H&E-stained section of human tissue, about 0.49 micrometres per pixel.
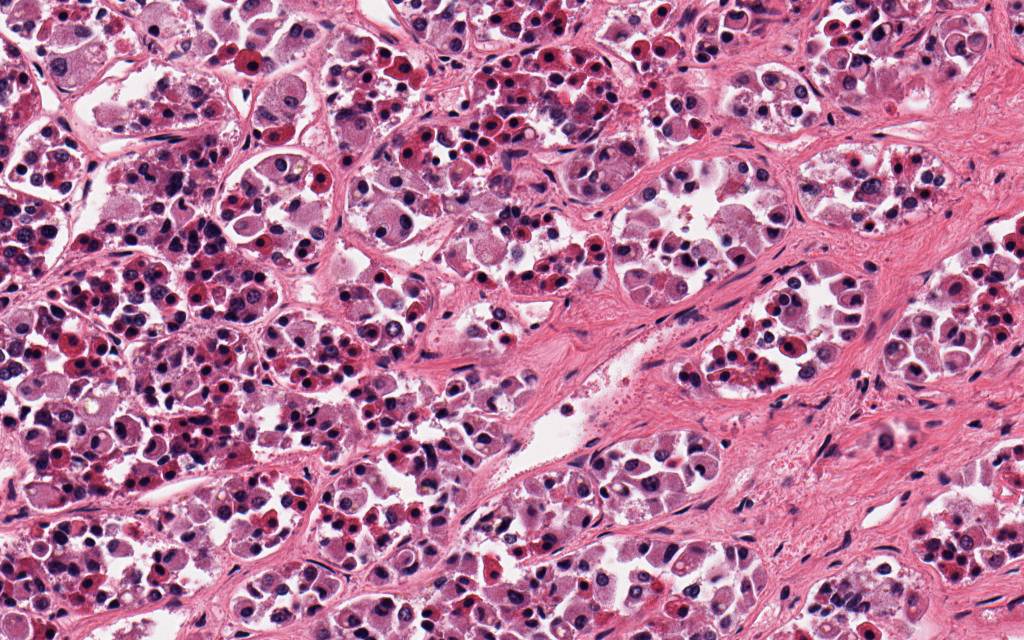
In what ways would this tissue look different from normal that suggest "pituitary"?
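In keeping with pituitary, the nests contain a mixture of cells, some with bright red cytoplasm and others with pale purple cytoplasm.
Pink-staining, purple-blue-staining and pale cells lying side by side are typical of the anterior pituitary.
Also present is a broader band of pink collagen with spindle-shaped nuclei, running diagonally across the right half. Many nests show white clefts where cells have shrunk away from one another, and no fat cells are present anywhere.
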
